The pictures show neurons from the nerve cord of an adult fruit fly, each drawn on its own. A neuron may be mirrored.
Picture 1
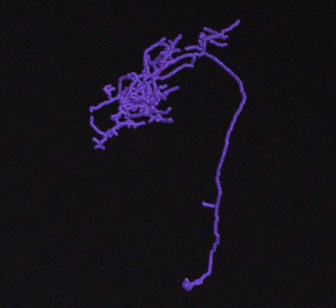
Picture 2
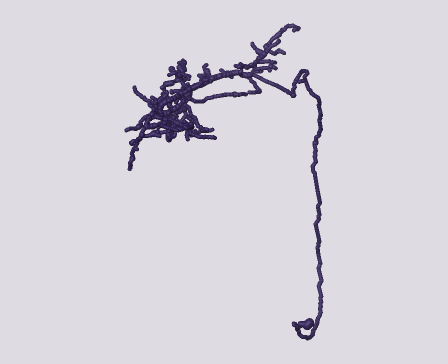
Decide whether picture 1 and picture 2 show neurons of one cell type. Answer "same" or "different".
same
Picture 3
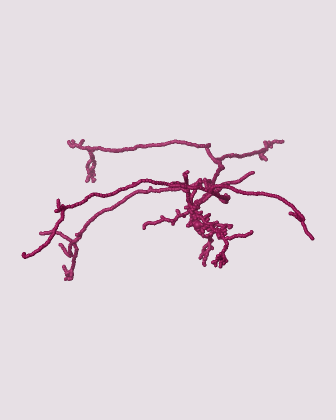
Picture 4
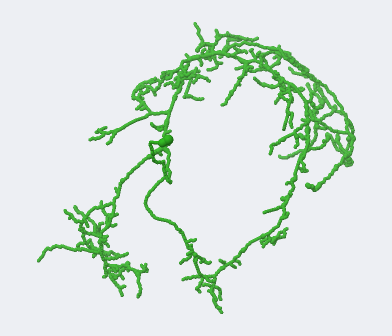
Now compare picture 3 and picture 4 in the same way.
different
